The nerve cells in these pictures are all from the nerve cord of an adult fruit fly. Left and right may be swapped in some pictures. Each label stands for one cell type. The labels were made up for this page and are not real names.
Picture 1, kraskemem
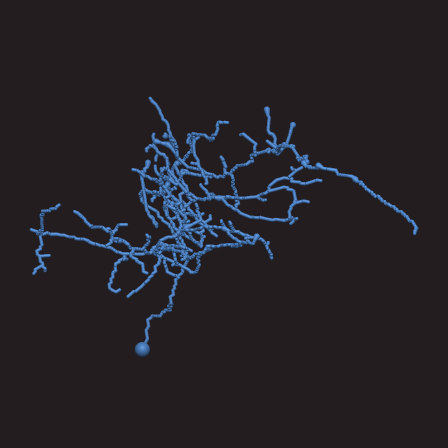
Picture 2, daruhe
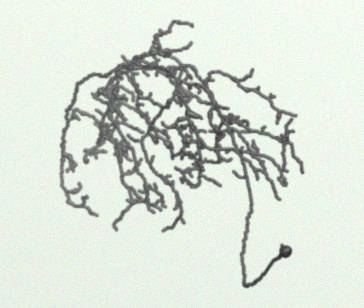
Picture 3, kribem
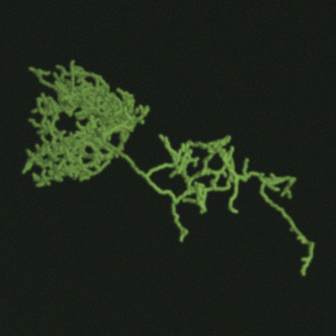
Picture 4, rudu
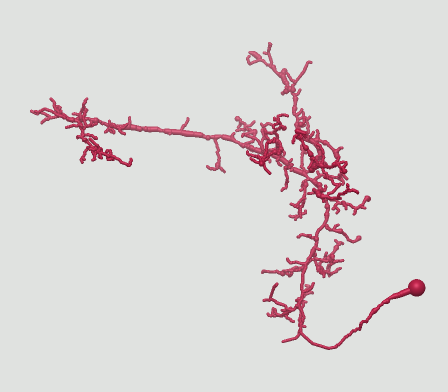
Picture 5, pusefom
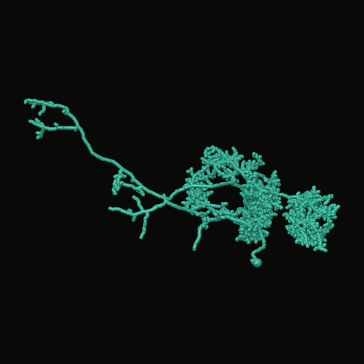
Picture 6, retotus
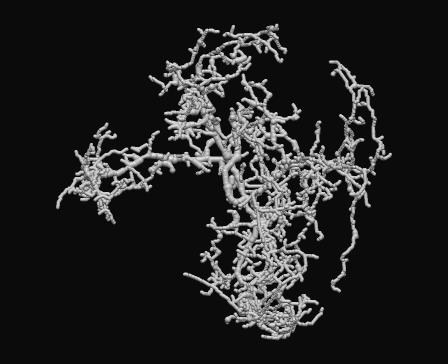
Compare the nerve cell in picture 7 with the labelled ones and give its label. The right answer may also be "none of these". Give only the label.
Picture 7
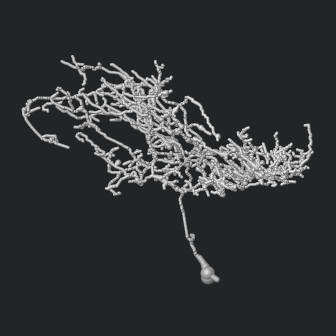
kraskemem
